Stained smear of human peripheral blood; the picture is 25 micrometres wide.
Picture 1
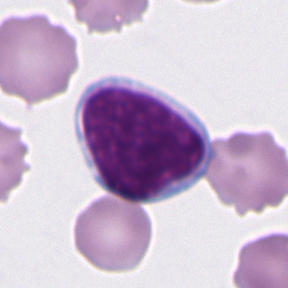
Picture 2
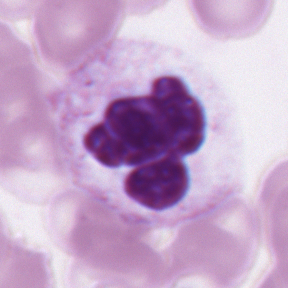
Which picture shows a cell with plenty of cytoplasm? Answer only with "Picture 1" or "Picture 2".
Picture 2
